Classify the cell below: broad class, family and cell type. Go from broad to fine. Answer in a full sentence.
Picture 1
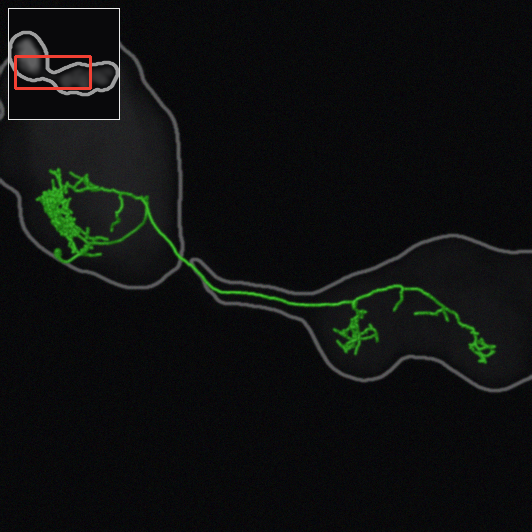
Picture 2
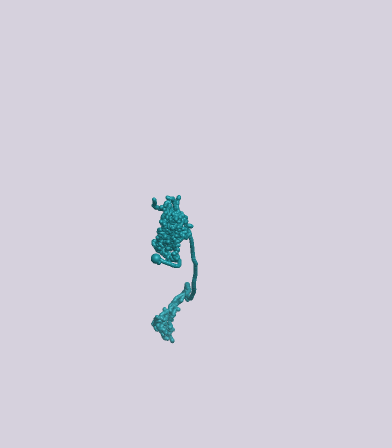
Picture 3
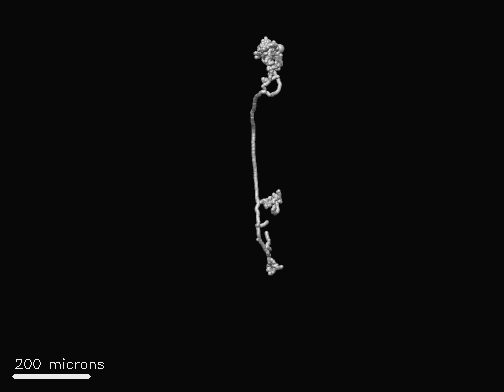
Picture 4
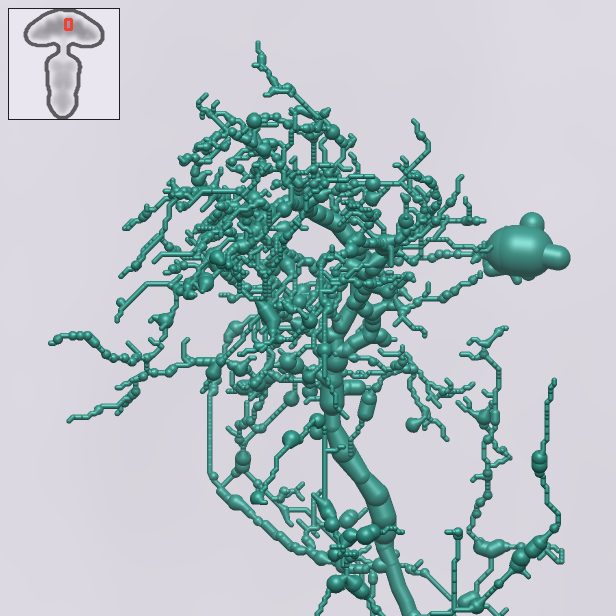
A descending neuron of the DNg family, type DNg63.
